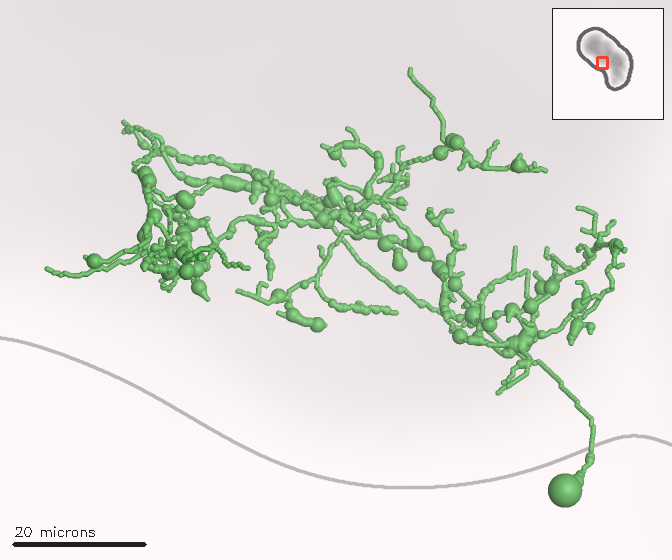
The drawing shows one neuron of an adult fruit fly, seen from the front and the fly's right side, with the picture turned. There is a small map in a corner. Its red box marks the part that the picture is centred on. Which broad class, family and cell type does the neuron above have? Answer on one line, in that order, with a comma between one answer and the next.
central-brain intrinsic neuron, hemilineage SLPp&v1_posterior, LHPV4b3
